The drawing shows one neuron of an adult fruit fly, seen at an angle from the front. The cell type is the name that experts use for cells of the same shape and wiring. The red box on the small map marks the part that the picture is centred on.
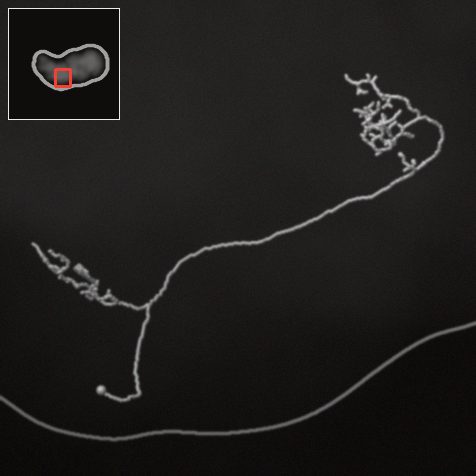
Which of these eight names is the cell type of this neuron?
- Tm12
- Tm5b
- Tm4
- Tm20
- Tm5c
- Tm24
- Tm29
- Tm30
Tm30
